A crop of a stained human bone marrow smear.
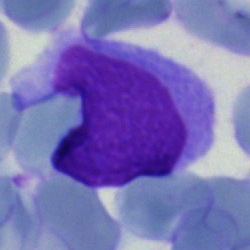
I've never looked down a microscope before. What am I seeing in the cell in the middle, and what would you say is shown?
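The nucleus occupies most of the cell and has a deep notch cut into its left side. The cytoplasm shows no visible granules and no vacuoles. This cell is a blast.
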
